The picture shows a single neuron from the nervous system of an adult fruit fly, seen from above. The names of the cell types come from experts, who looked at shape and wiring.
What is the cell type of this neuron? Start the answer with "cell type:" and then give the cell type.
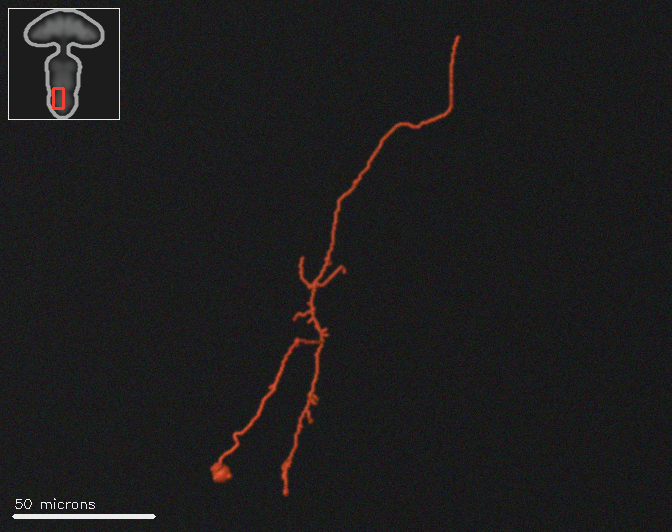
cell type: IN19A100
